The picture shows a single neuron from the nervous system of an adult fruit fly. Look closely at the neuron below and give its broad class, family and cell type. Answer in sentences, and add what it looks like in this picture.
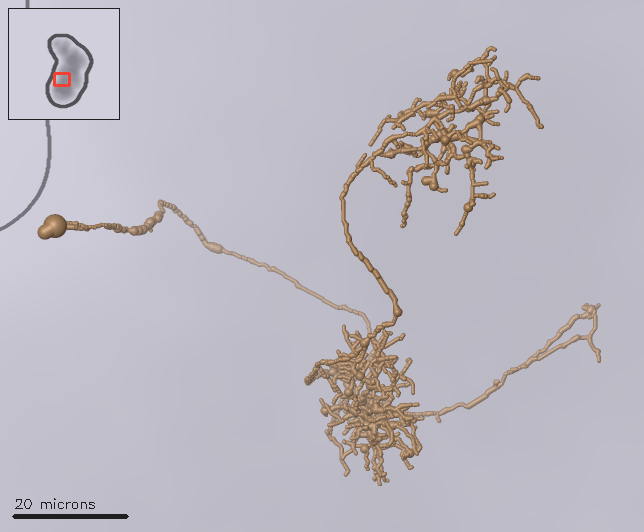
Its broad class is central-brain intrinsic neuron. Its family is called class CX. Its cell type is hDeltaF. The cell body is on the left of the picture. By the scale bar it is about 100 microns wide in this view. The picture shows dozens of branch ends.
